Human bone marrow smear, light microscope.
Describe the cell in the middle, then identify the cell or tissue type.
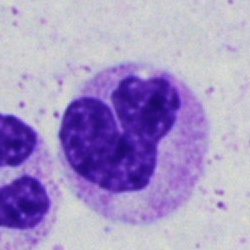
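I see a deep notch cutting into the nucleus from its top edge. The nucleus lies toward the upper left, so the rim of cytoplasm is wider on the right. That cytoplasm is pale pinkish-lilac and holds fine, faint purplish granules. I'd name this a band neutrophil.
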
